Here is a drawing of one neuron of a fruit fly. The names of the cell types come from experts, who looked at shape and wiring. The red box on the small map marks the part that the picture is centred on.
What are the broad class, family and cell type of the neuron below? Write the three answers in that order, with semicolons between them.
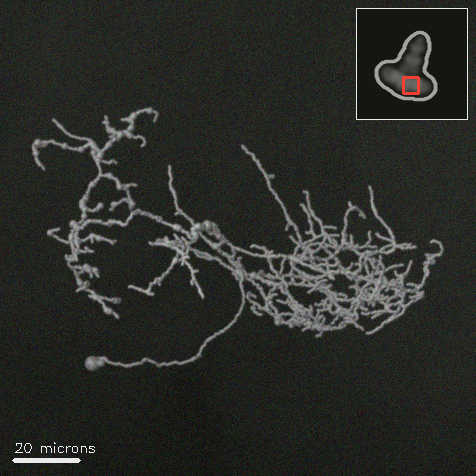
central-brain intrinsic neuron; hemilineage AOTUv4_dorsal; AOTU030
